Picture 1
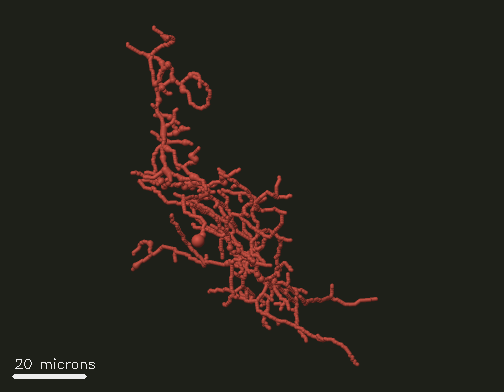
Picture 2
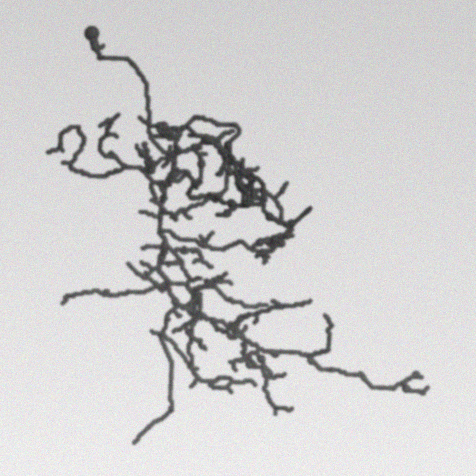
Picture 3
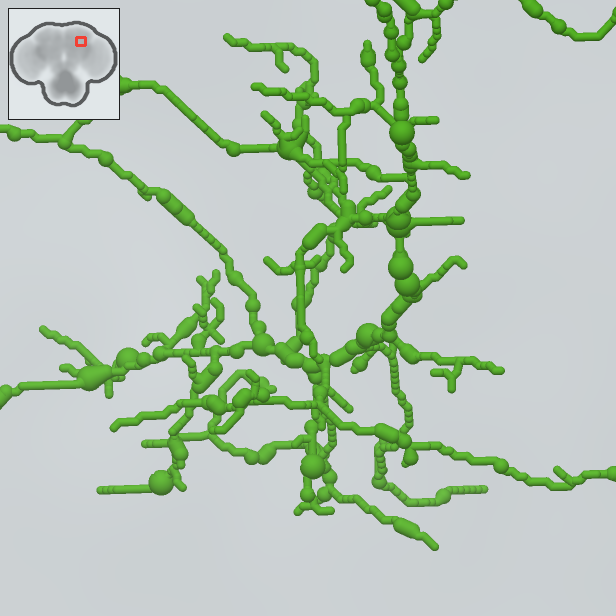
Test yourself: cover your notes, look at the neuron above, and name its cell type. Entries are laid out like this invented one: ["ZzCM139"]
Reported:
["CB2285"]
